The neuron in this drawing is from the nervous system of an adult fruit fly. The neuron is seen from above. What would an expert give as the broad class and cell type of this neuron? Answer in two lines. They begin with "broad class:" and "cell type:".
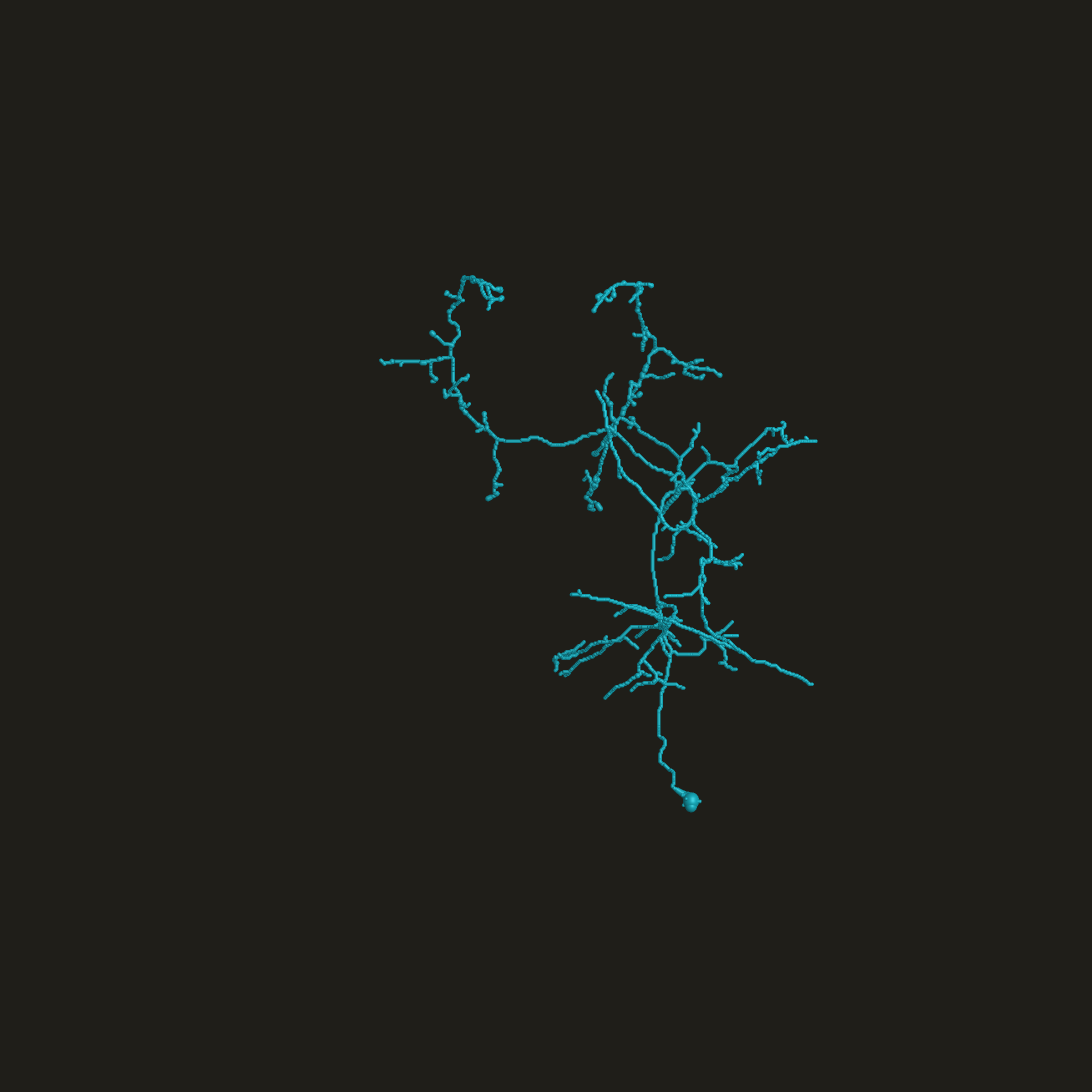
broad class: central-brain intrinsic neuron
cell type: LAL191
